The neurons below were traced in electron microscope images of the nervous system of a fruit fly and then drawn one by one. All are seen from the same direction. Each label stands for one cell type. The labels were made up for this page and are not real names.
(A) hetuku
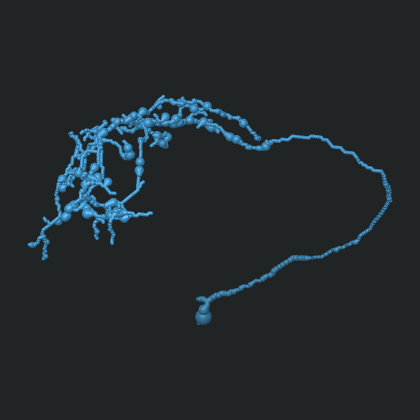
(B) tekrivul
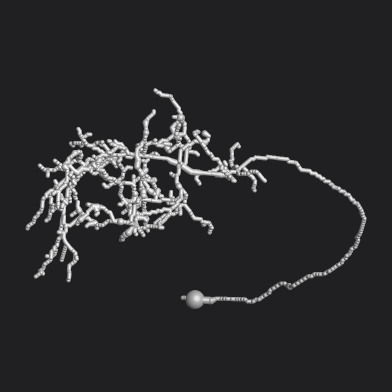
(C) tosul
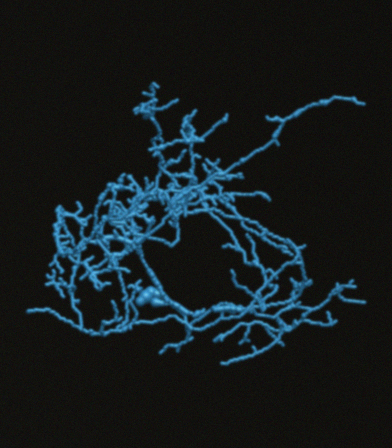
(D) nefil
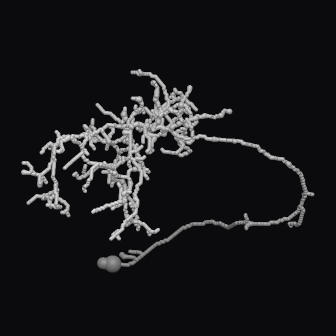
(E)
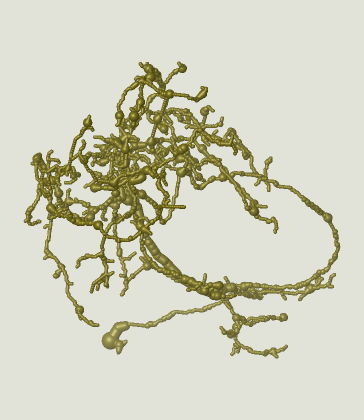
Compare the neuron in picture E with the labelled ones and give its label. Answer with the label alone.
tosul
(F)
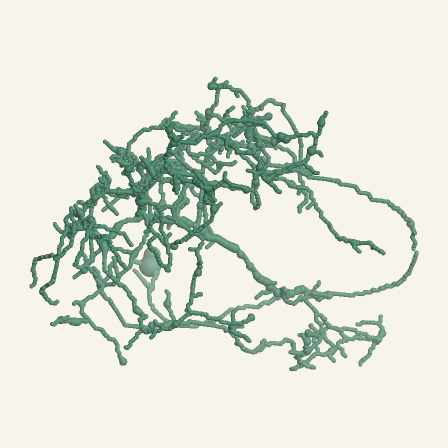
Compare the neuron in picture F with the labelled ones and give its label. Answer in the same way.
tosul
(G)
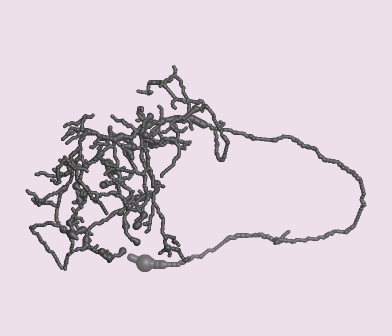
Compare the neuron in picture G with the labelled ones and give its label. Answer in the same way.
tekrivul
